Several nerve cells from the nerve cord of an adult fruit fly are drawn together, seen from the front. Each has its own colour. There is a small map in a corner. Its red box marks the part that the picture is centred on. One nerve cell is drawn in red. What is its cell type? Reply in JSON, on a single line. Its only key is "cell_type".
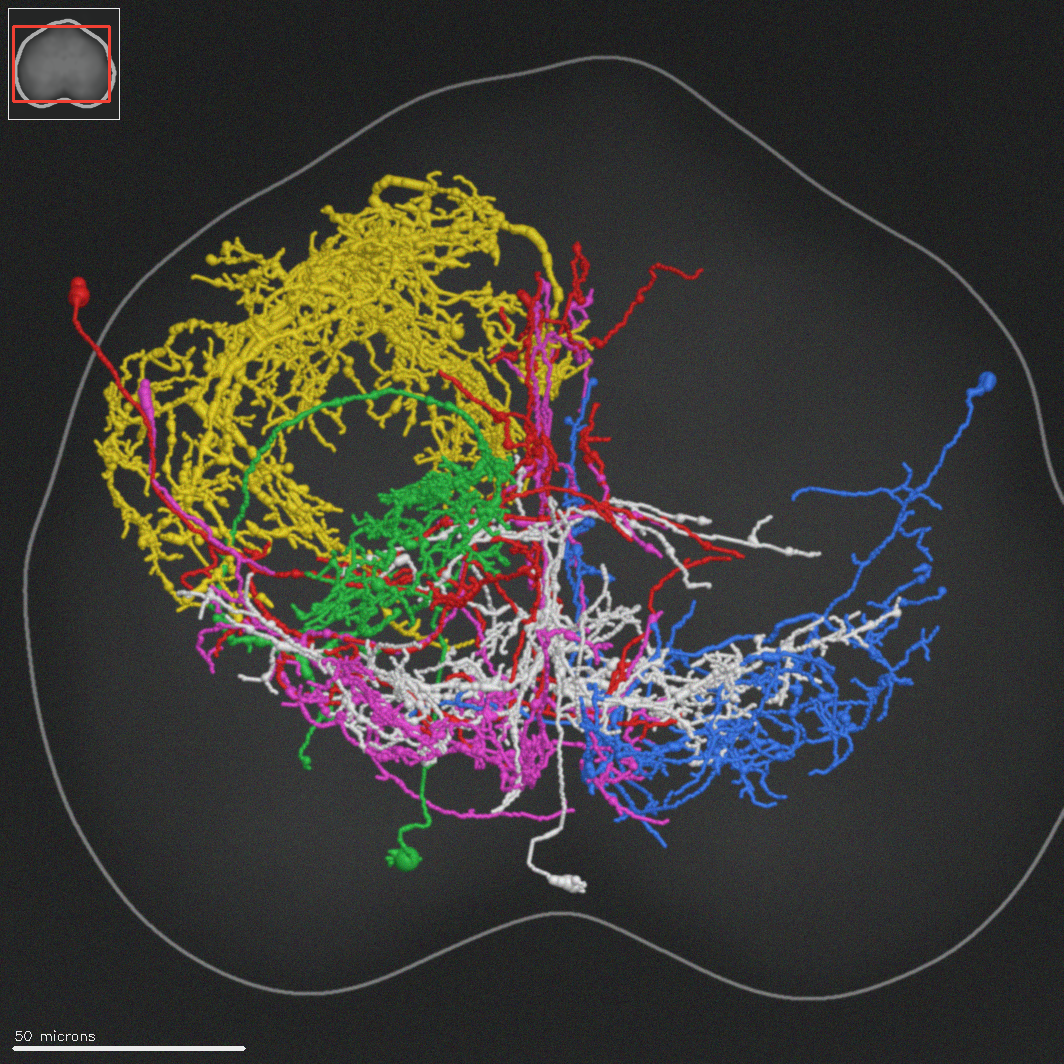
{"cell_type": "IN17A094"}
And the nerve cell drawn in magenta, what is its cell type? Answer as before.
{"cell_type": "IN17A087"}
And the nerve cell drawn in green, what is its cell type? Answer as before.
{"cell_type": "IN02A041"}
